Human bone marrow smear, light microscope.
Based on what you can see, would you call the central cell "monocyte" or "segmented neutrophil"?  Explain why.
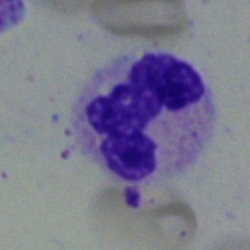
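This is a segmented neutrophil, not a monocyte.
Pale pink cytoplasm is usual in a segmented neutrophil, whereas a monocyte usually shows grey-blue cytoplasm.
Checking the cytoplasm here, fine, faint pinkish-lilac granules are scattered through it. Next, the outline is roughly round, with a smooth edge. The chromatin is dense, dark purple and coarsely clumped. Last, no nucleoli are visible in the nucleus.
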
